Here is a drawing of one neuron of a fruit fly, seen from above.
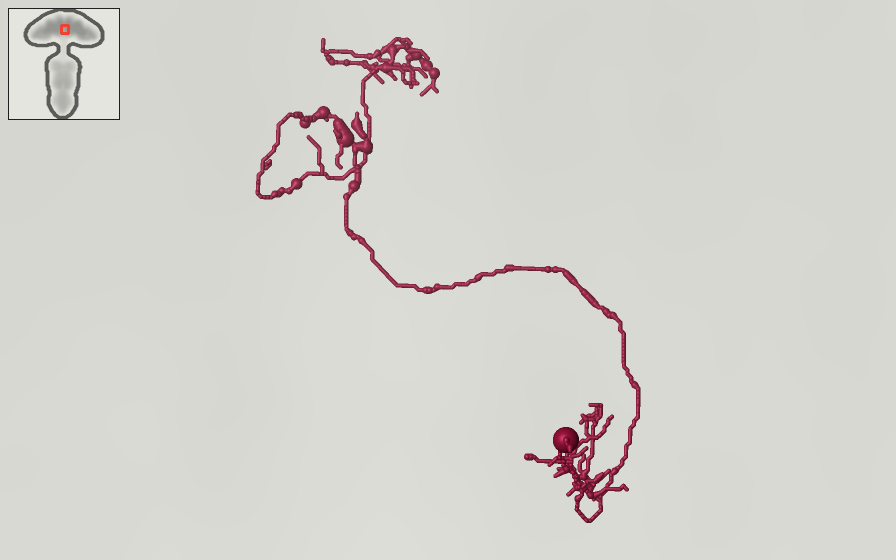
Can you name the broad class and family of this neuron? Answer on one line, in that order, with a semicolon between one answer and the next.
central-brain intrinsic neuron; class CX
